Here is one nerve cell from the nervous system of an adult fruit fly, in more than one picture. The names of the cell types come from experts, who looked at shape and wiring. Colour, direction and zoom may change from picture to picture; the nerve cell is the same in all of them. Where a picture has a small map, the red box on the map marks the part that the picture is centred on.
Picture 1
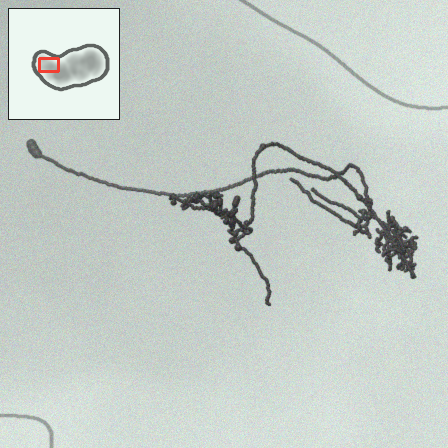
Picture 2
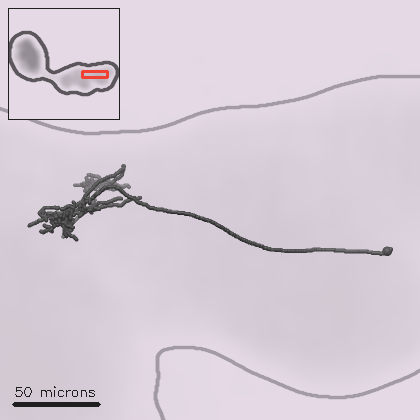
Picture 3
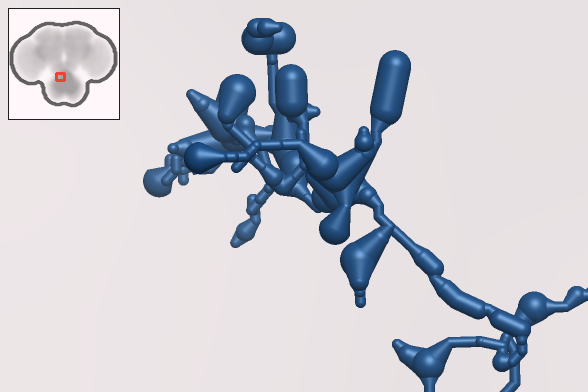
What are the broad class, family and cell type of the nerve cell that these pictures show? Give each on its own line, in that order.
nerve-cord intrinsic neuron
hemilineage 06A
IN06A115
